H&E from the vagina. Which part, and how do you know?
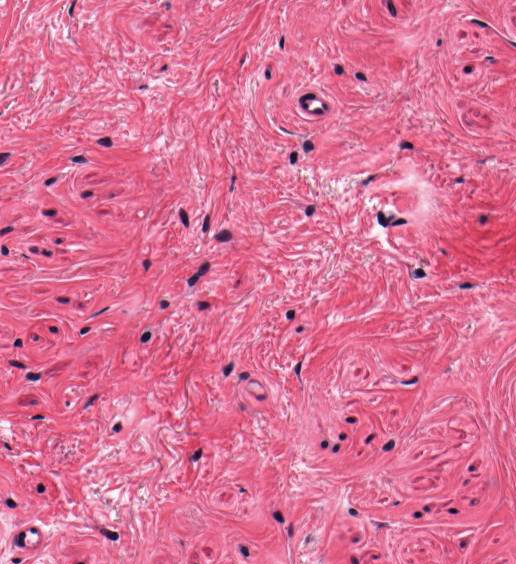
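What you're looking at is dense connective tissue: dense pink collagen fibres fill the whole field in swirls and concentric whorls. The nuclei are small, dark and oval to spindle-shaped, sparse and widely scattered between the fibres, with no distinct cytoplasm of their own.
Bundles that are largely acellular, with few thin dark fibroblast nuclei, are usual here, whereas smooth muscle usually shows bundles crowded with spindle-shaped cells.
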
